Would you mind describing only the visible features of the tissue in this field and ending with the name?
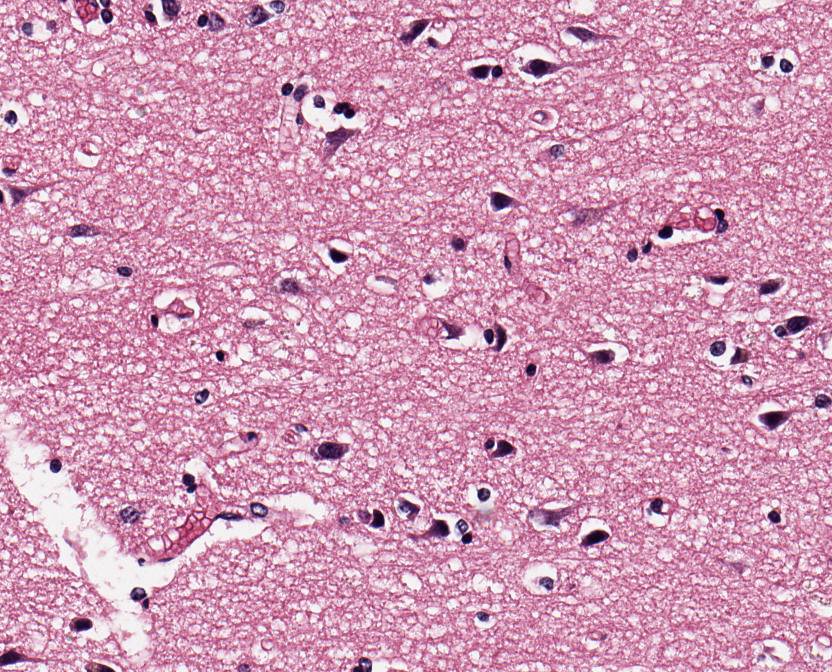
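You'll see the whole field is a fine pink fibrillary meshwork, riddled with lots of small round clear vacuoles. Scattered through it are neurons with angular, triangular cell bodies that stain dark. Many small round, dark, uniform glial nuclei sit singly among those larger cells. Everything is spread fairly evenly, with no clusters or sheets. That's cerebral cortex.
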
